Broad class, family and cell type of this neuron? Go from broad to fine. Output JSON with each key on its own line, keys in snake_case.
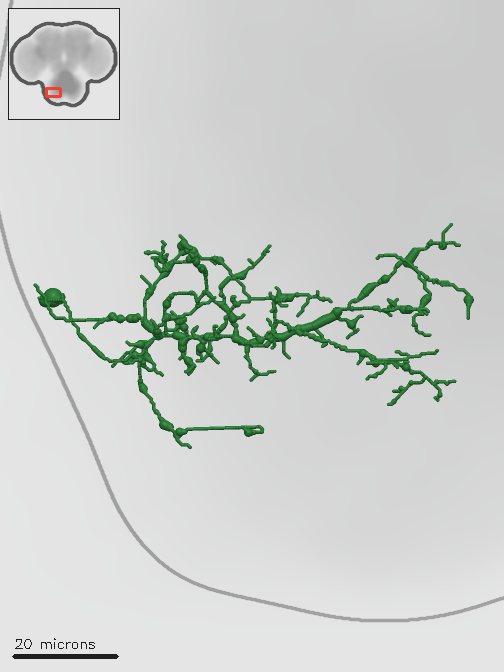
{
 "broad_class": "nerve-cord intrinsic neuron",
 "family": "hemilineage 20A.22A",
 "cell_type": "IN20A.22A056"
}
